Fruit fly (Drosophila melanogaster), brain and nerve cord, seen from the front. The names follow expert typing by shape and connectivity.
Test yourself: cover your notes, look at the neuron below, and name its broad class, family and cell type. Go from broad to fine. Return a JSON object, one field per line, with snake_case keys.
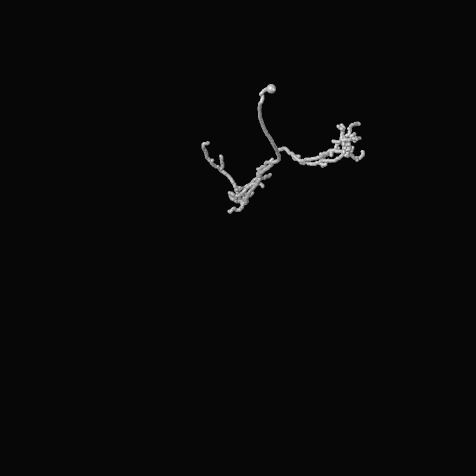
{
 "broad_class": "central-brain intrinsic neuron",
 "family": "hemilineage SMPad2",
 "cell_type": "IB002"
}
